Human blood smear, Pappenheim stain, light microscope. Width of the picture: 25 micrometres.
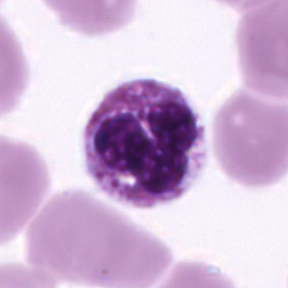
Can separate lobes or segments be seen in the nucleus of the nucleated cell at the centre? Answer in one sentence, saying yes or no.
Yes, what the nucleus of this cell shows is division into separate lobes.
